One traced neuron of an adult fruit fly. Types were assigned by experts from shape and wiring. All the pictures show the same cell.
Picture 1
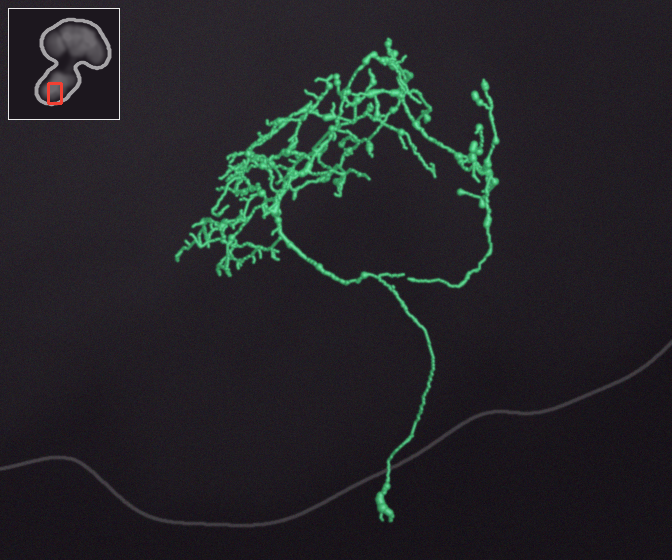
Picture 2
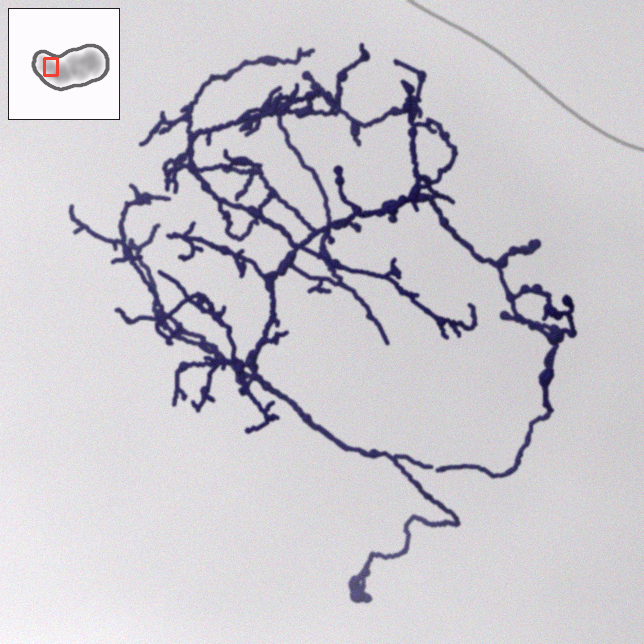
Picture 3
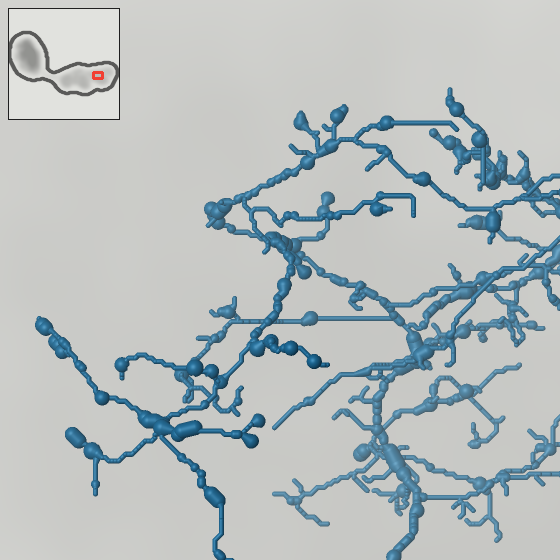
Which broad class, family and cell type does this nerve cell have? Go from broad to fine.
nerve-cord intrinsic neuron; hemilineage 16B; IN16B053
